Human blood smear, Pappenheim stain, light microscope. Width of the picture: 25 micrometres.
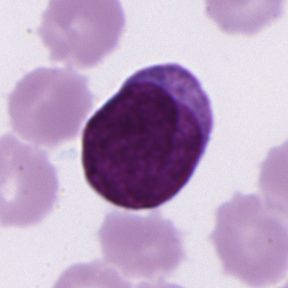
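Myeloblast in a stained peripheral blood smear, the cell at centre. Its nuclear chromatin is dark purple, dense and finely clumped. Cytoplasm forms only a narrow crescent at the upper right, with no distinct coarse granules. No vacuoles are visible.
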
